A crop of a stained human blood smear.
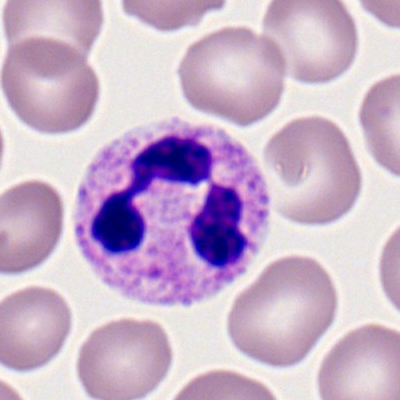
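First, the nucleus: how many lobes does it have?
Three separate lobes.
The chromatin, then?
Dark purple and densely clumped.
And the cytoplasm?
Abundant and pale pinkish-lilac, filled with fine pinkish-purple granules.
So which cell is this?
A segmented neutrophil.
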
